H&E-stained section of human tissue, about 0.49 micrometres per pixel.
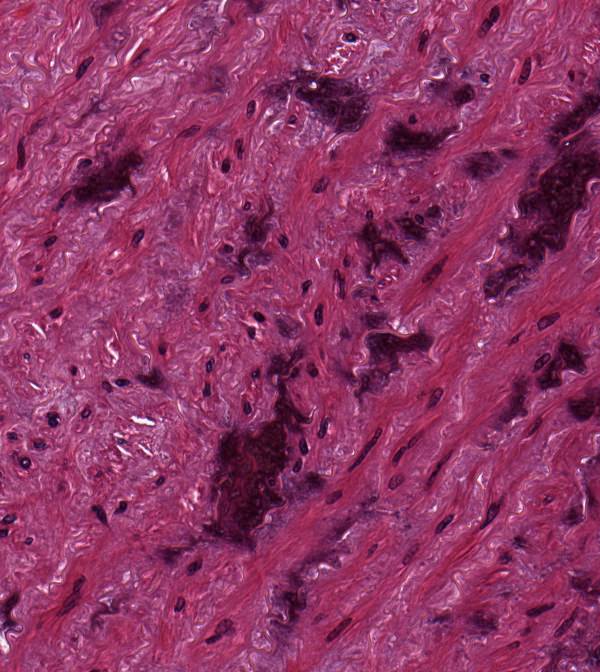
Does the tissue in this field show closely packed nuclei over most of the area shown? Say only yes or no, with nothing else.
No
